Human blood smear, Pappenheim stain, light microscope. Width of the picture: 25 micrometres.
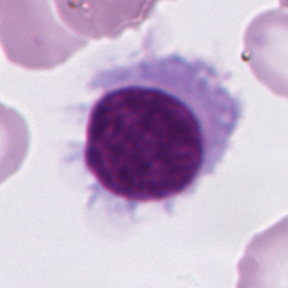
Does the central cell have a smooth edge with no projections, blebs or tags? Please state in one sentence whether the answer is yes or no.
No, it is a rough edge, not a smooth one, that bounds the cell.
